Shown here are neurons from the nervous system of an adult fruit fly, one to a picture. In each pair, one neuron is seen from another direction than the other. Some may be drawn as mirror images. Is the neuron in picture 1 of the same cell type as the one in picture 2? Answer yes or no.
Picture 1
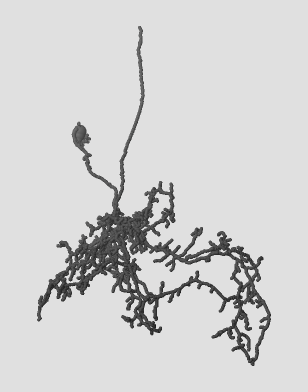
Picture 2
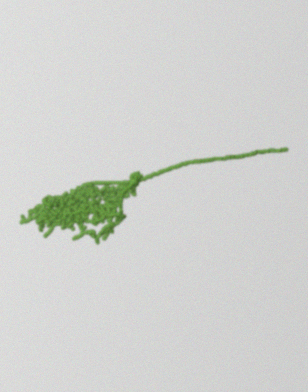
no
